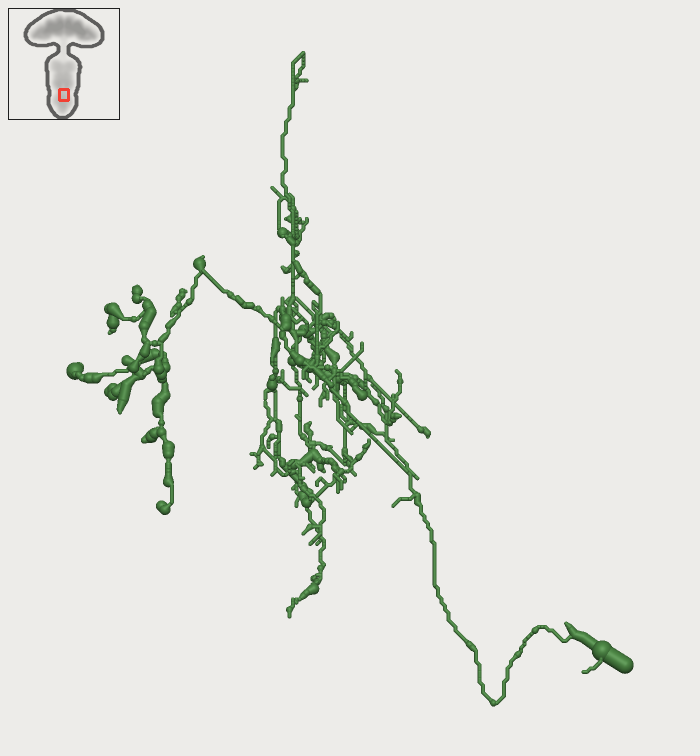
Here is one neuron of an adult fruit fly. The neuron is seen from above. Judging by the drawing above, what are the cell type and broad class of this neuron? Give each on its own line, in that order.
INXXX391
nerve-cord intrinsic neuron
